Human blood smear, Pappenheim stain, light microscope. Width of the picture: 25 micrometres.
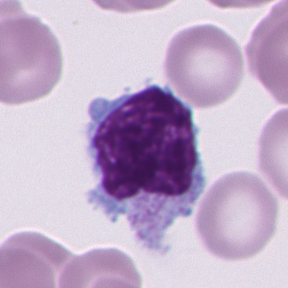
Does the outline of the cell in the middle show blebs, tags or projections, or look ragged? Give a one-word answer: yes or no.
Yes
